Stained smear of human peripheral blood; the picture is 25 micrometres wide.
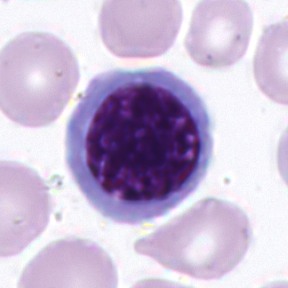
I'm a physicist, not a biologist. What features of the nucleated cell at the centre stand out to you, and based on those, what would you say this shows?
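Looking at the nucleus first: it is round in outline and about 10 micrometres across. Its chromatin is coarse and clumped into dark patches, and I can't see any nucleoli. A narrow rim of cytoplasm runs around the whole nucleus, and I find no vacuoles in it. So this is a normoblast.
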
